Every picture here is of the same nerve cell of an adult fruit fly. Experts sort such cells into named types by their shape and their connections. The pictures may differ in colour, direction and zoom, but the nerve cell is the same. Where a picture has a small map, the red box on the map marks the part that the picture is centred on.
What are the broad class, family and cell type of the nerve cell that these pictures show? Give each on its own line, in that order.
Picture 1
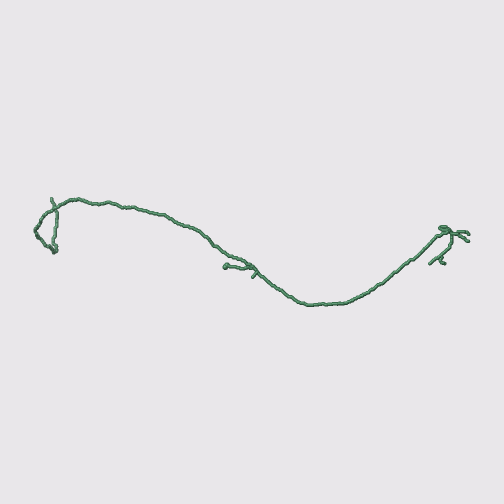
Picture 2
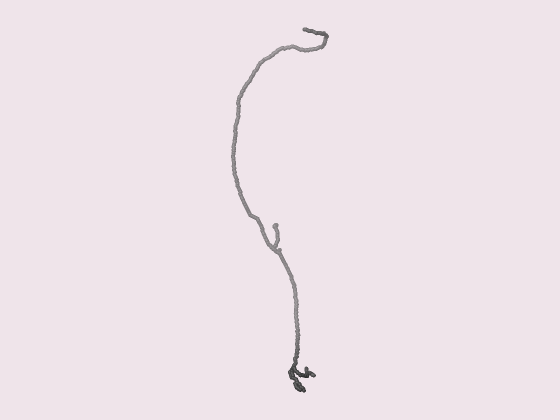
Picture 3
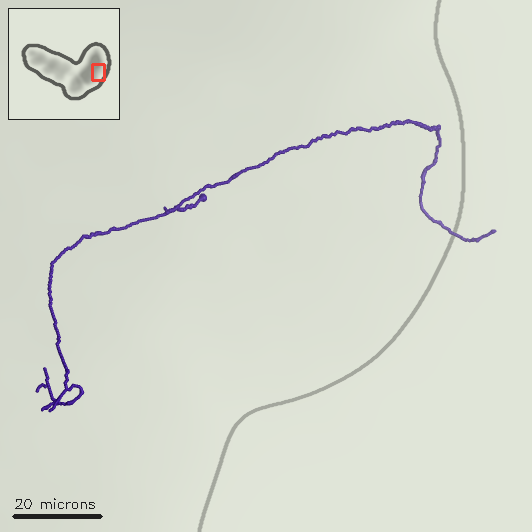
sensory neuron entering the brain
class olfactory
ORN_DM3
